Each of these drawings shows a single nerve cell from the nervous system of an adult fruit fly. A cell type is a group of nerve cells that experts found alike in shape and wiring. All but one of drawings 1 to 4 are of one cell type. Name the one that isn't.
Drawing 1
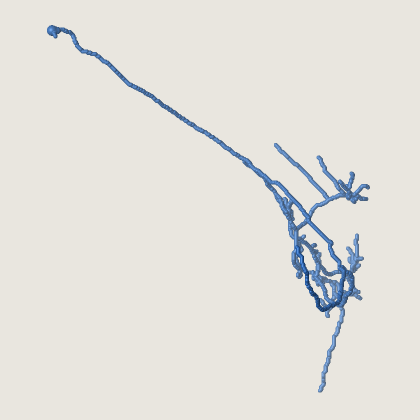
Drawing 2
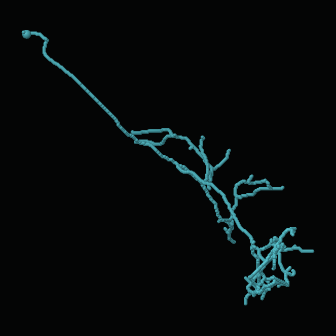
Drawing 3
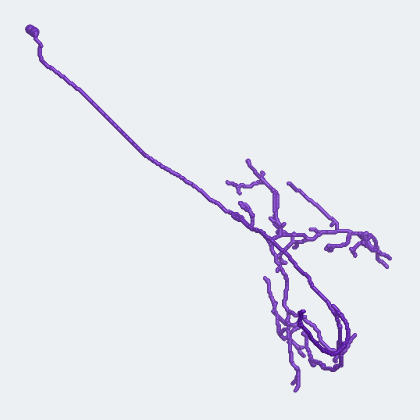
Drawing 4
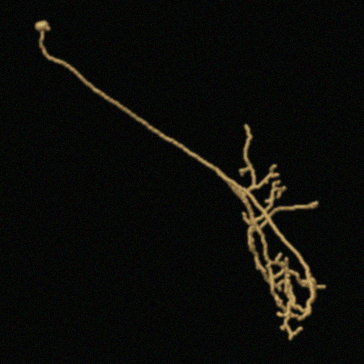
2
